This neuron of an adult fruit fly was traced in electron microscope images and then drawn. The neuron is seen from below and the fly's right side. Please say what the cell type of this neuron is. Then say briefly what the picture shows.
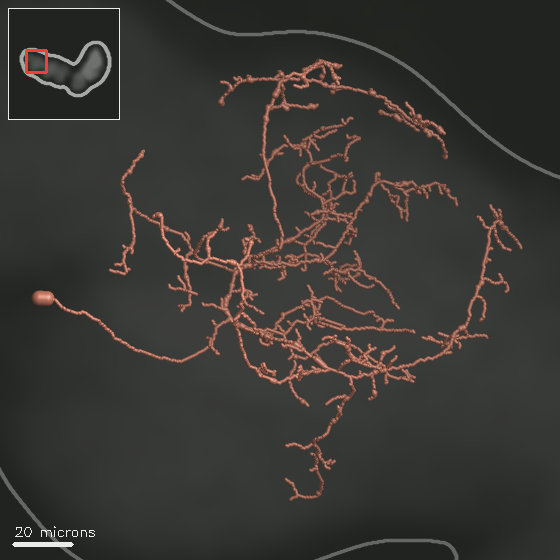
The cell type is IN04B054_c. Its broad class is nerve-cord intrinsic neuron. Its cell body lies on the left of the picture. From left to right in the picture it spans about 170 microns.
